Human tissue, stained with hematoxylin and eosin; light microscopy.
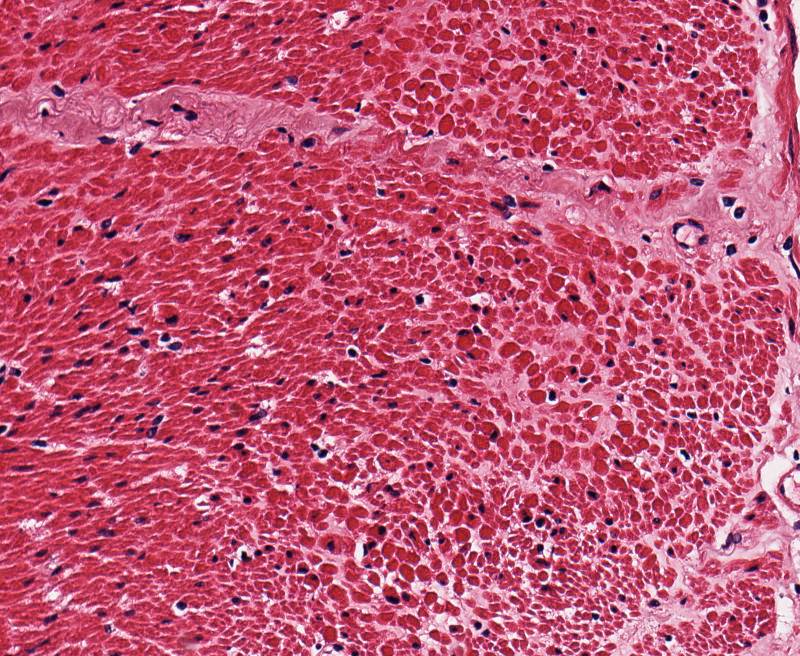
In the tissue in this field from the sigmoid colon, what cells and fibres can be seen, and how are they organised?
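Muscle fibres run lengthwise and obliquely on the left but are cross-cut in the lower right as rounded profiles of varying size, separated by narrow pale gaps. Small, dark-staining nuclei are scattered singly among them. A thin fibrous layer with flattened nuclei runs along the right edge.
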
